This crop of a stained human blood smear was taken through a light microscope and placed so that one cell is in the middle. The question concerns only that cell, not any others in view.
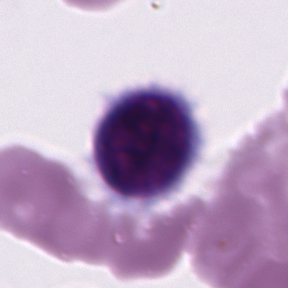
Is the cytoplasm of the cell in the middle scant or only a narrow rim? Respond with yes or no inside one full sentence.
Yes, its cytoplasm amounts to no more than a narrow rim.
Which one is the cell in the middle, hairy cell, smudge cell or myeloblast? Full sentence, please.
The cell nearest the centre of this crop is a hairy cell.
